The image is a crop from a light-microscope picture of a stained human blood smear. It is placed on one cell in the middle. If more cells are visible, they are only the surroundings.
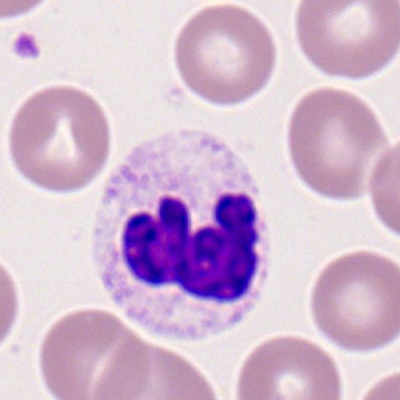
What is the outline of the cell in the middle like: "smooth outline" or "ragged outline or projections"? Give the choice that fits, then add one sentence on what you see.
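Smooth outline. The cell outline is rounded and smooth, with no surface projections.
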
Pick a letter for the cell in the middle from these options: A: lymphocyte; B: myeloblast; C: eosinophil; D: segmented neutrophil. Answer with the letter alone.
D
